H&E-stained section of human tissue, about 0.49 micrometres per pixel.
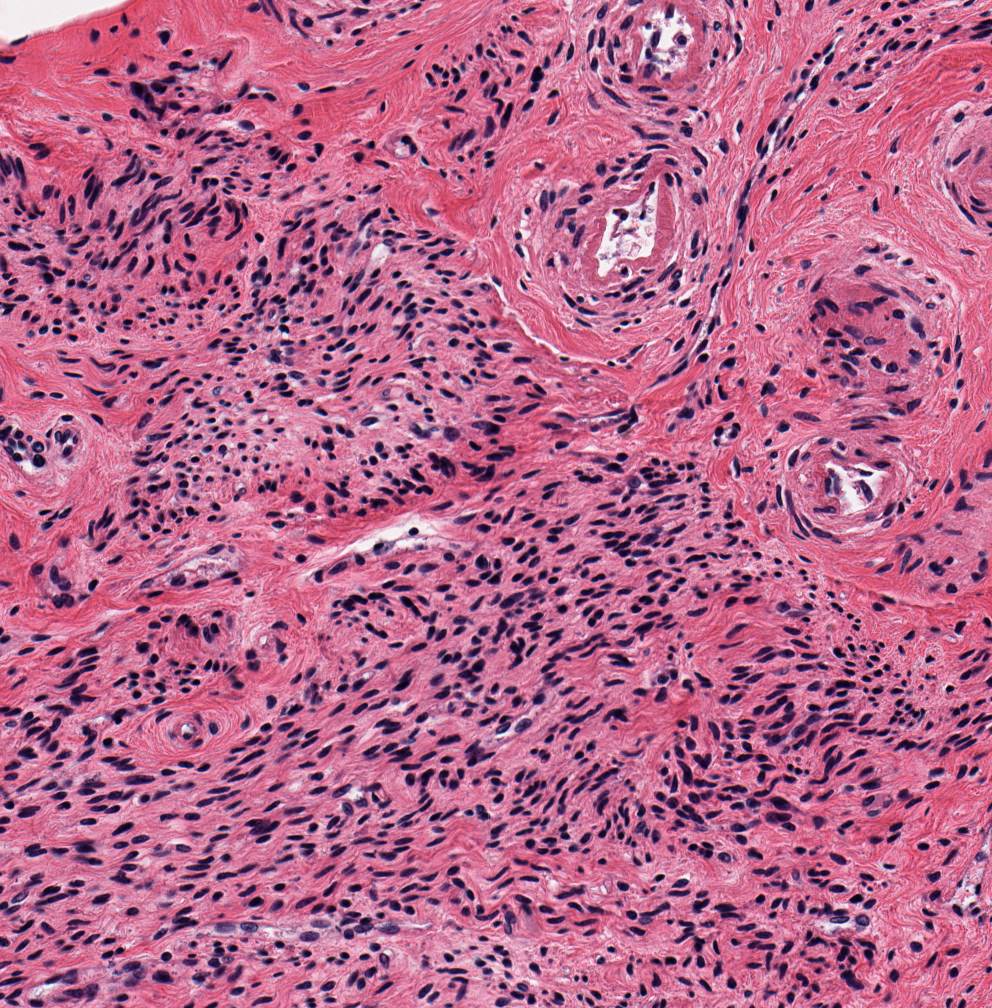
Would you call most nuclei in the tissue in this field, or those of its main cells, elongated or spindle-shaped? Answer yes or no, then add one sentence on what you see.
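Yes. The spindle cells have elongated, darkly stained nuclei, many of them wavy or curved.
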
